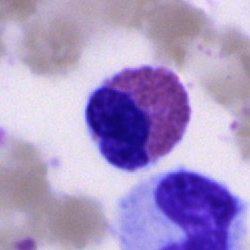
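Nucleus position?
Against the left side of the cell.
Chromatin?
Dark purple, dense.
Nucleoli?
None visible.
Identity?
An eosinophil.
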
